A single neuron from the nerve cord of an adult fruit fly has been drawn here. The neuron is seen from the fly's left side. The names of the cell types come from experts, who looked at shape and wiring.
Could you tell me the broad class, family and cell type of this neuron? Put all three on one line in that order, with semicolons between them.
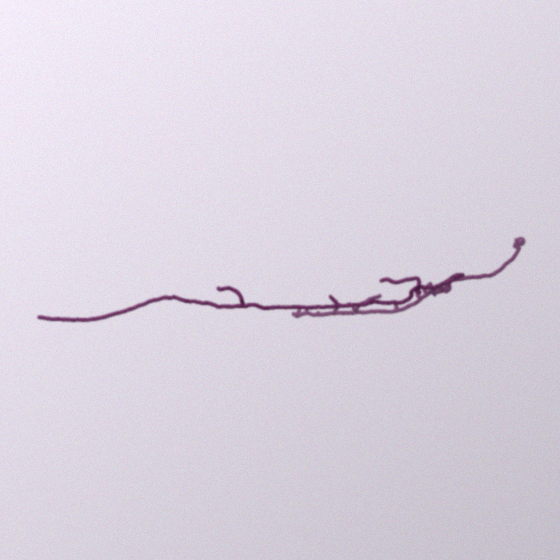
ascending neuron; hemilineage 07B; AN07B089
